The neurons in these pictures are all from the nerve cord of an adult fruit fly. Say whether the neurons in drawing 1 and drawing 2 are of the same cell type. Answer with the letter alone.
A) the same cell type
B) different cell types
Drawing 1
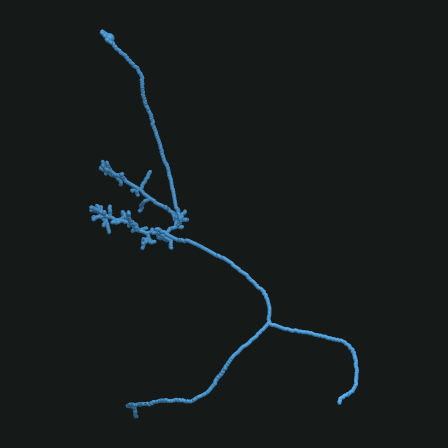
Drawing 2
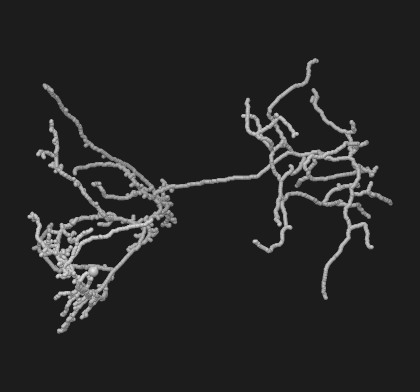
B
